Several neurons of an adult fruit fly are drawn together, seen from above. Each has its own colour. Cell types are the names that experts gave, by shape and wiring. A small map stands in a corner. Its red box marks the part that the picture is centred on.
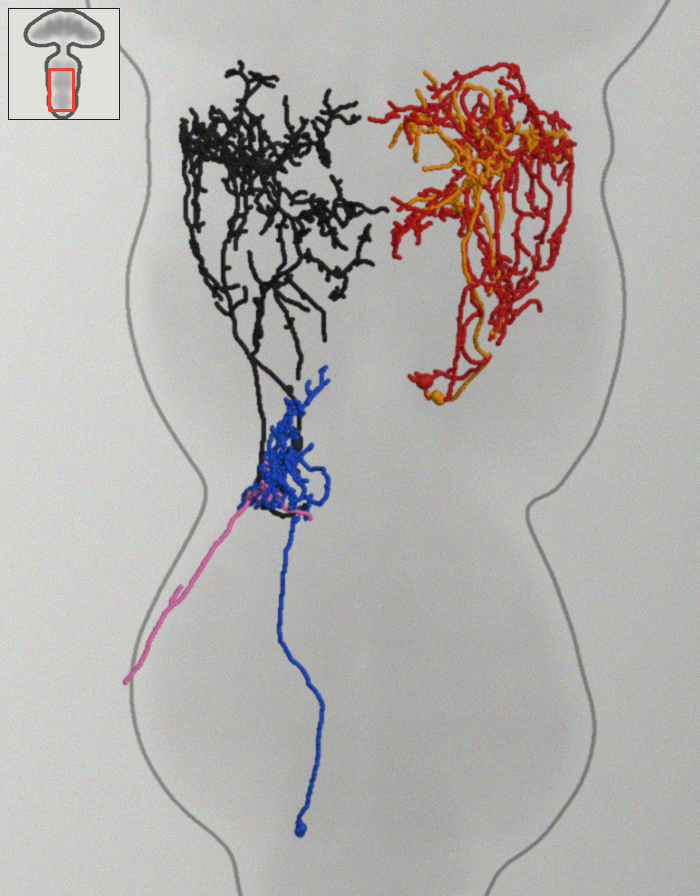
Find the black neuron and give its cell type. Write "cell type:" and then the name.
cell type: IN03B049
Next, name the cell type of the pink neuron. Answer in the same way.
cell type: SNta03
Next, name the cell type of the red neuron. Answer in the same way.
cell type: IN03B046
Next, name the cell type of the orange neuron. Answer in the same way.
cell type: IN03B052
